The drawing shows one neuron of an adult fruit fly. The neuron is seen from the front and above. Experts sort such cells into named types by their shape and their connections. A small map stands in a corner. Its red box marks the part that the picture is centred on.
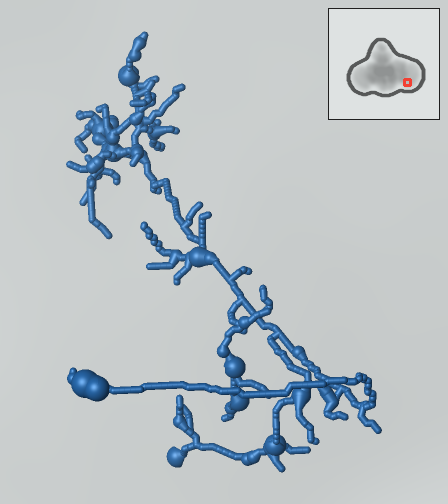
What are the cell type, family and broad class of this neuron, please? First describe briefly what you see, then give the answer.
The cell body can be seen at the lower left of the picture. The picture shows dozens of branch ends. Its cell type is Mi2. Its family is Mi. This is an optic-lobe intrinsic neuron.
